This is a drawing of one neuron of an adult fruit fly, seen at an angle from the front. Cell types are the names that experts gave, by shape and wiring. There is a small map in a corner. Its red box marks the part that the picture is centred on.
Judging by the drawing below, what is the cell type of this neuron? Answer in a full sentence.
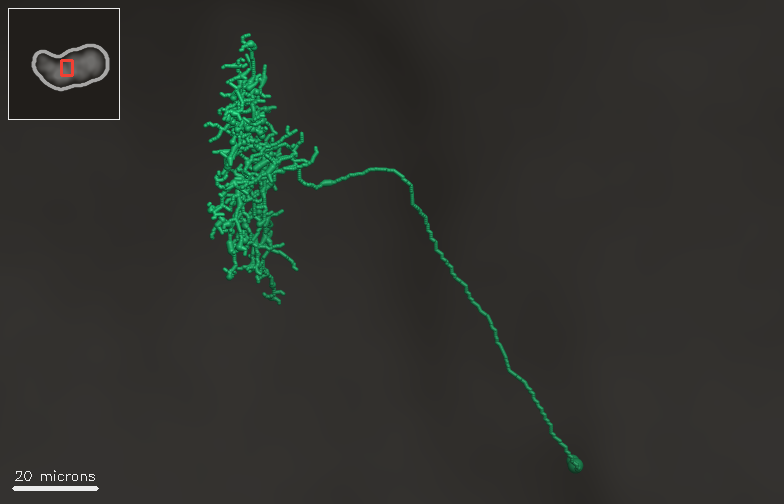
The cell type is Li25.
